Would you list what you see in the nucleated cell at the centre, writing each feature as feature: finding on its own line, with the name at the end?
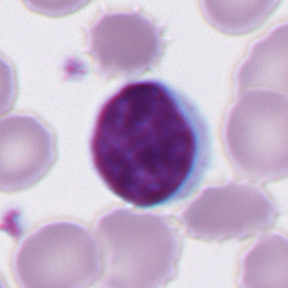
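Nucleus: round to slightly oval, no indentation or lobes
Chromatin: dense, dark purple, coarse clumps with paler streaks between
Nucleolus: none can be made out
Granules: none in the cytoplasm
Name: typical lymphocyte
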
